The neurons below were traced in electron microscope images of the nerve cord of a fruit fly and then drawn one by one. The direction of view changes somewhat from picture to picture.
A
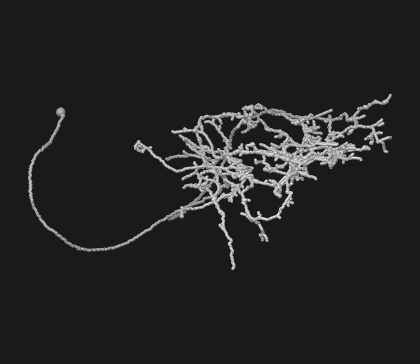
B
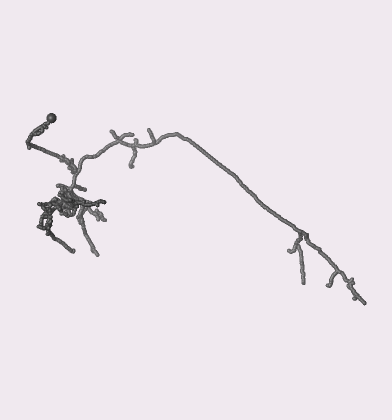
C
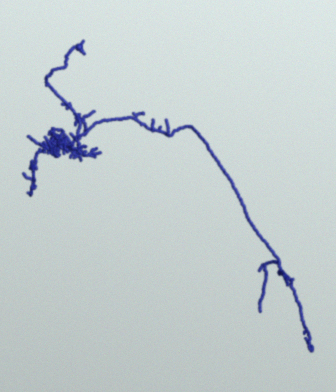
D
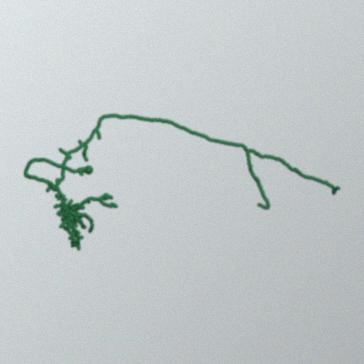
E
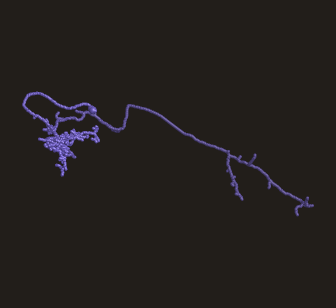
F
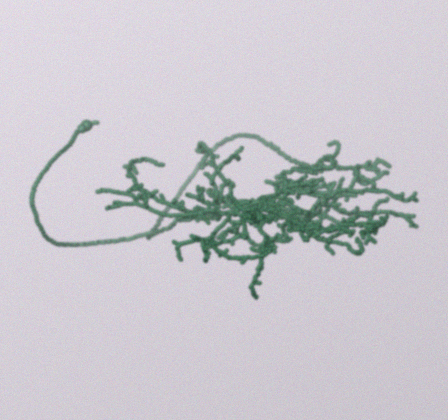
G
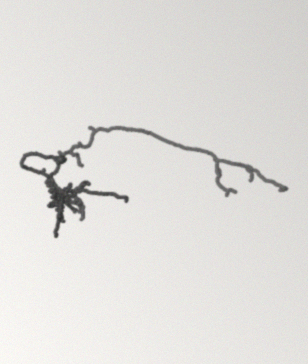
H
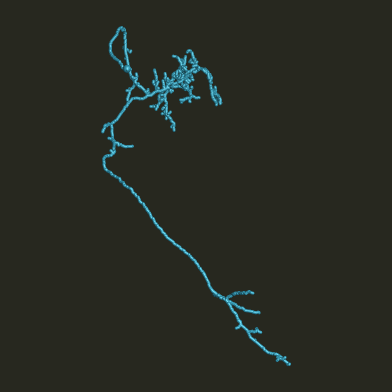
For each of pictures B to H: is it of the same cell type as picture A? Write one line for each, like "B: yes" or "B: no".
B: no
C: no
D: no
E: no
F: yes
G: no
H: no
